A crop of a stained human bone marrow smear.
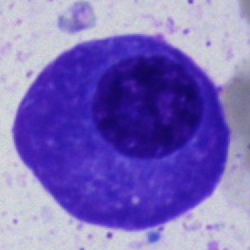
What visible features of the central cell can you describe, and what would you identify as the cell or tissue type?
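First, the nucleus: it lies off-centre, toward the upper right of the cell. Next, the cytoplasm, which is stained deep blue. Along the lower-left side of the nucleus runs a paler band of cytoplasm. Last, a few small pale dots are scattered through the cytoplasm. The cell is a plasma cell.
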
